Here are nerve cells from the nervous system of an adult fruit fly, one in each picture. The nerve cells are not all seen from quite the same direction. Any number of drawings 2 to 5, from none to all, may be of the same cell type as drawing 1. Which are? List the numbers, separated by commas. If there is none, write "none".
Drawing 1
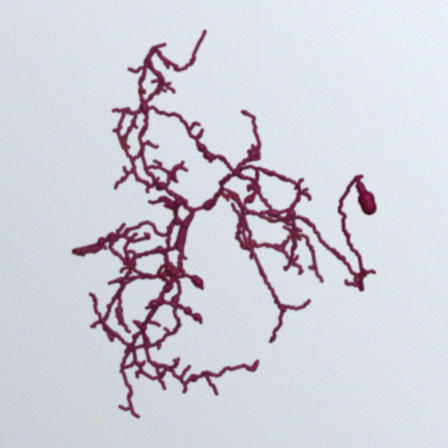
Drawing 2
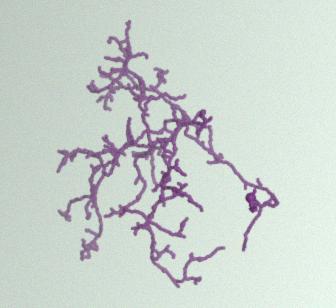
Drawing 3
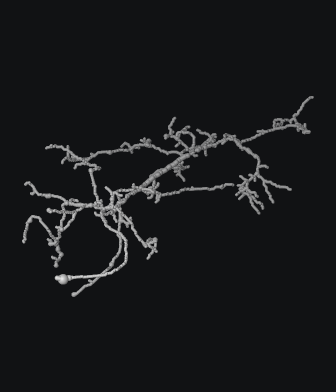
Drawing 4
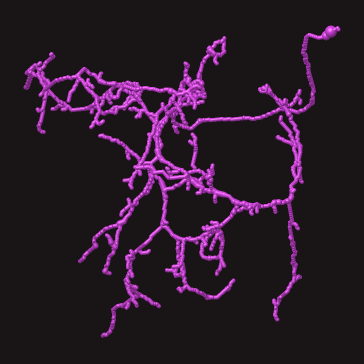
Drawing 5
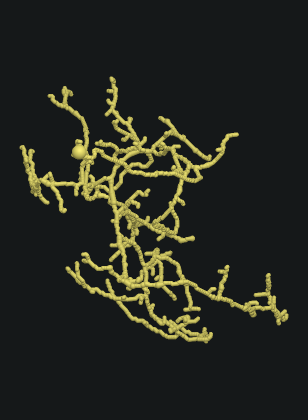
2, 4, 5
